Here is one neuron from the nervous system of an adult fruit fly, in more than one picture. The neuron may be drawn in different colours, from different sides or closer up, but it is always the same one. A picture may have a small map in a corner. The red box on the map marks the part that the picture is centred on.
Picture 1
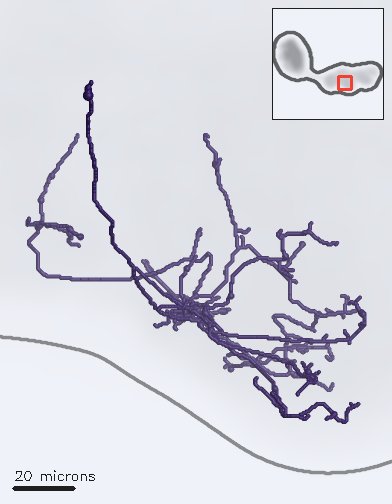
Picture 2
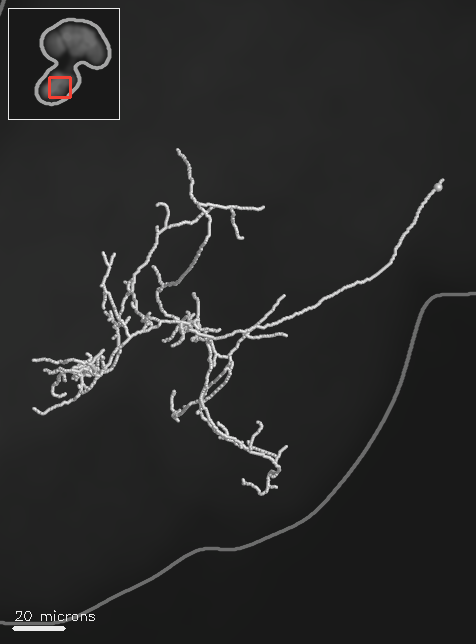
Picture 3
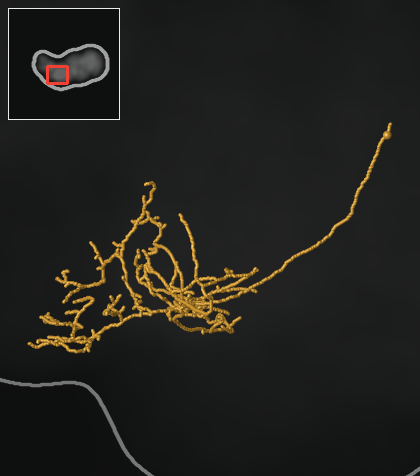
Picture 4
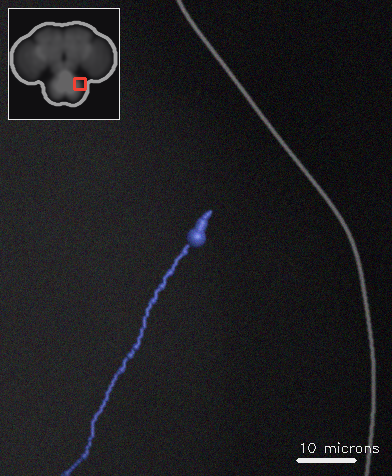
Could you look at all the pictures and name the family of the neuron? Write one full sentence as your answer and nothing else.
This neuron is given the family hemilineage 09B.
